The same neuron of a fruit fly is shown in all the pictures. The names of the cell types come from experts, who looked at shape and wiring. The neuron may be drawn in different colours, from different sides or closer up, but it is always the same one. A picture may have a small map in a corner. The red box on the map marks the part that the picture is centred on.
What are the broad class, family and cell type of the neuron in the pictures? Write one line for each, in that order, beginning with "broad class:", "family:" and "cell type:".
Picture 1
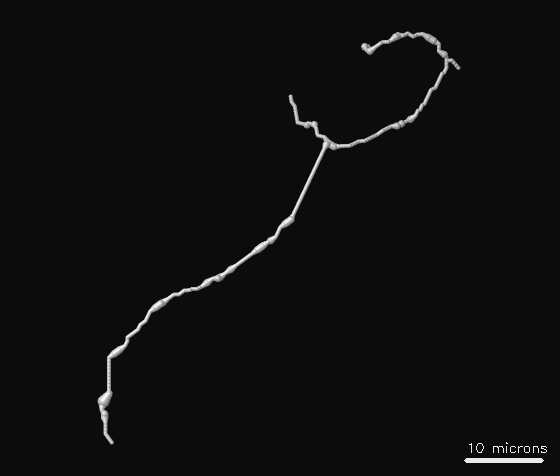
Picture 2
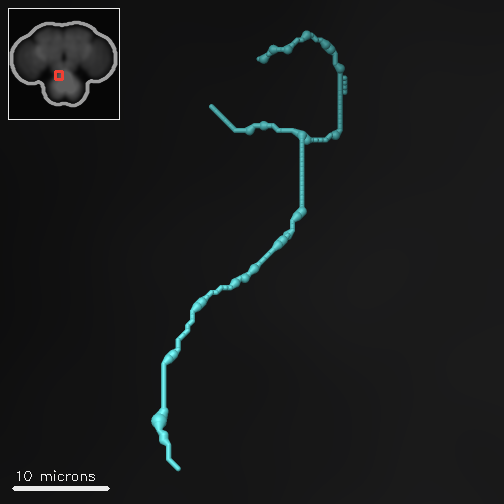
broad class: sensory neuron entering the brain
family: class mechanosensory
cell type: BM_InOm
